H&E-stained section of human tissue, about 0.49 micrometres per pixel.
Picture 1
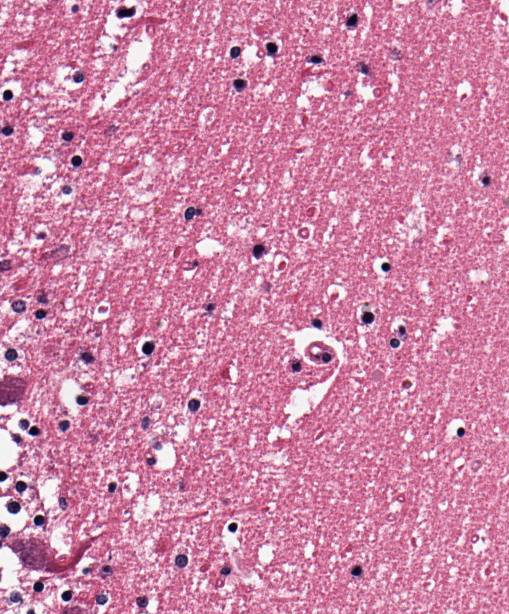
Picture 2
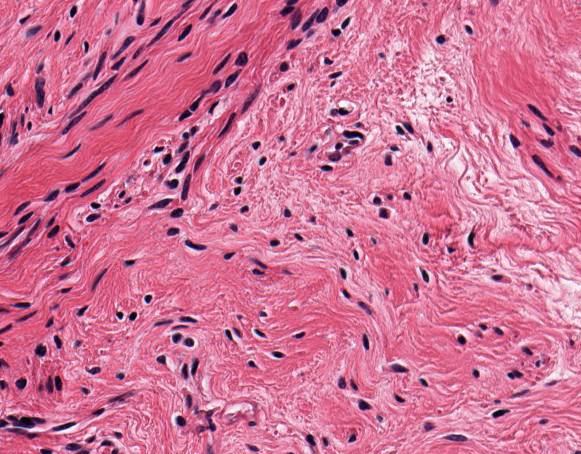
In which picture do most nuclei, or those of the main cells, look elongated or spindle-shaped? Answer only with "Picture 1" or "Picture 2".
Picture 2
